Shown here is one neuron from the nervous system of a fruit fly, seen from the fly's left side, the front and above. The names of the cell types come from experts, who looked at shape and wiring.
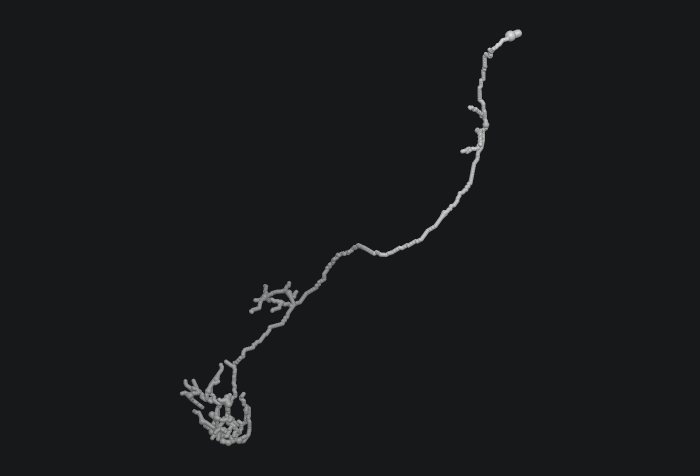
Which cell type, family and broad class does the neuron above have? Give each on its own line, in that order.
PFNm_a
class CX
central-brain intrinsic neuron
